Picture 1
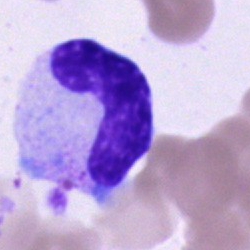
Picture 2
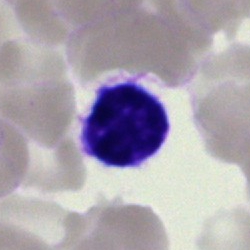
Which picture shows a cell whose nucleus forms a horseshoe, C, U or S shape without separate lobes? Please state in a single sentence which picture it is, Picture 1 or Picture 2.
What Picture 1 shows is a cell with a curved band nucleus lacking separate lobes.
